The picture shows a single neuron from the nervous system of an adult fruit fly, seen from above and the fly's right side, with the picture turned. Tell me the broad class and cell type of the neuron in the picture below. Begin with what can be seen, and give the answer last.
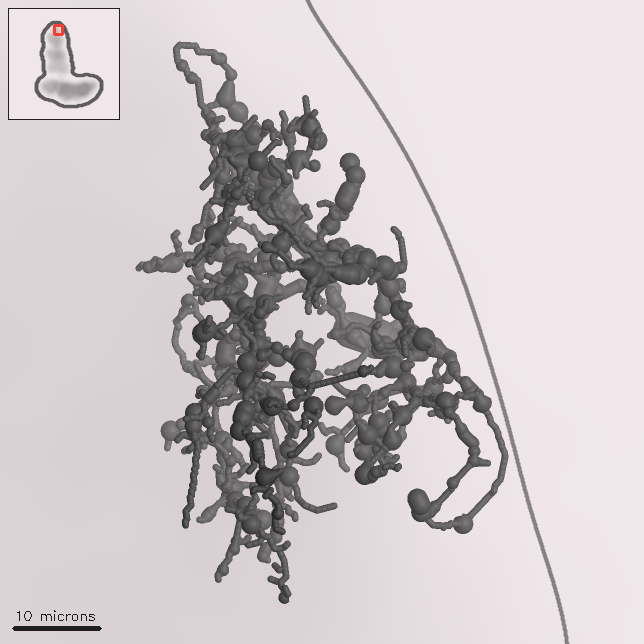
From top to bottom in the picture it spans about 65 microns. The picture shows dozens of branch ends. Its broad class is nerve-cord intrinsic neuron. It is of cell type INXXX360.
